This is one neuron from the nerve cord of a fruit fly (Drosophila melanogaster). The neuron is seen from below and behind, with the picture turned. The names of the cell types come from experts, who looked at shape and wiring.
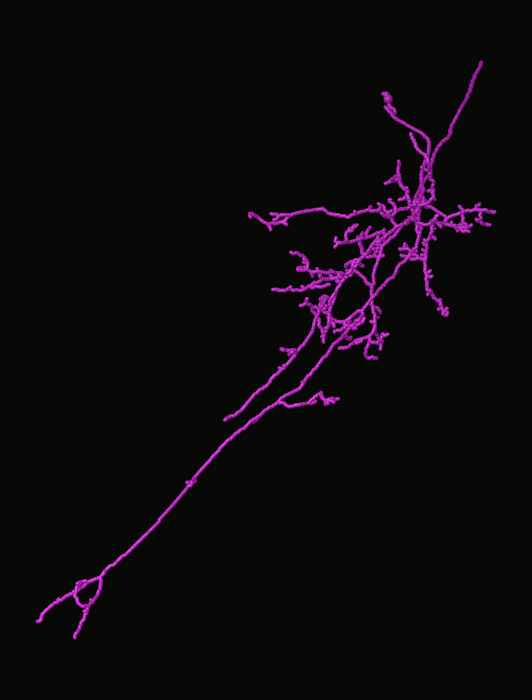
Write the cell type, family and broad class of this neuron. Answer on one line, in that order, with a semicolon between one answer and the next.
AN09B040; hemilineage 09B; ascending neuron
